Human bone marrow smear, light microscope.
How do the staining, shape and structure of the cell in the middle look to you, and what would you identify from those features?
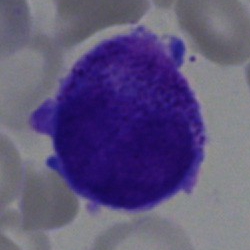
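Looking at the outline first, it's roughly round. The chromatin is dark purple, with a fine, evenly granular texture. On the left side, small rounded blebs of pale bluish-purple material bulge out, and on the upper right edge there's one small dark blue bleb. This cell is a blast.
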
